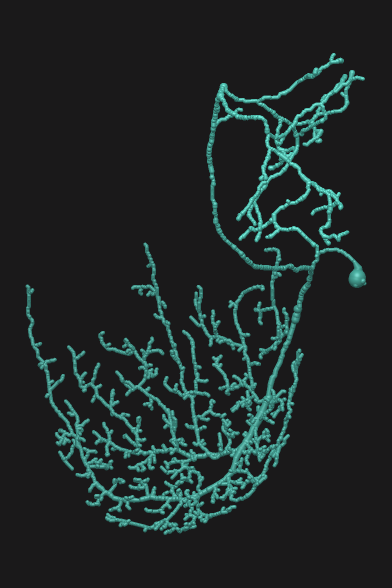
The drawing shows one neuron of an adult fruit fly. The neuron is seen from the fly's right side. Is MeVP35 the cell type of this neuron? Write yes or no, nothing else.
no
